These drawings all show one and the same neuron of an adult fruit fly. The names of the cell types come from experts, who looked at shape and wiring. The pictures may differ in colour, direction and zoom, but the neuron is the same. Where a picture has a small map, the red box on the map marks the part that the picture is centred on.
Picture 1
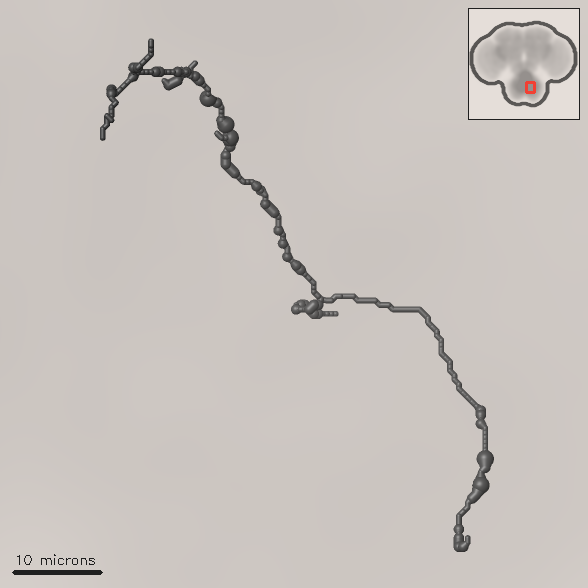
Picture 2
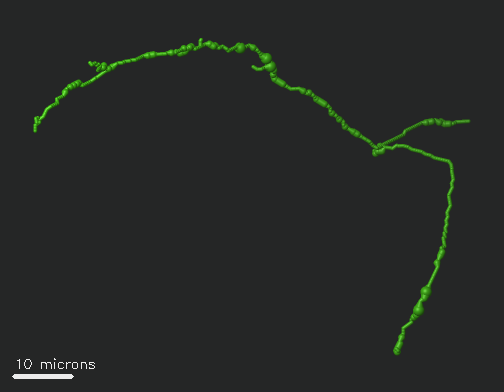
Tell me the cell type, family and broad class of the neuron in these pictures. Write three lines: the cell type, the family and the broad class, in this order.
SNta43
class mechanosensory tactile
sensory neuron entering the nerve cord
